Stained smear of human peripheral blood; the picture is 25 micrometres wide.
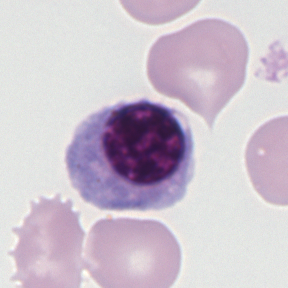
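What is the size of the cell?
About 11 micrometres across, roughly 1.25 times as wide as a red cell lying whole in the picture.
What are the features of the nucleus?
It is round in outline, about 7 micrometres across, fills about 50% of the cell's area and lies toward the upper right; its chromatin is coarse, clumped into dark purple blocks with paler patches between them.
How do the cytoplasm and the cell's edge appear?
The cytoplasm is pale greyish blue, with its widest band on the lower left side of the nucleus, and the edge is rounded, without hair-like projections.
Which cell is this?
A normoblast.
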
